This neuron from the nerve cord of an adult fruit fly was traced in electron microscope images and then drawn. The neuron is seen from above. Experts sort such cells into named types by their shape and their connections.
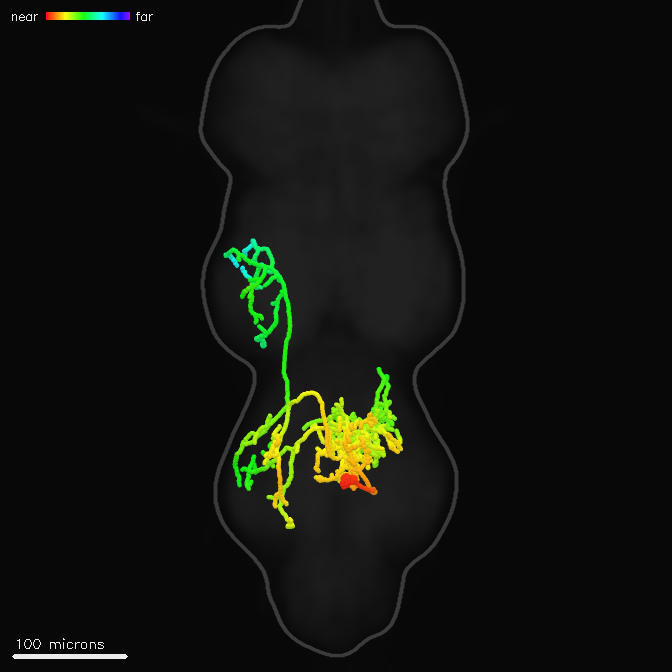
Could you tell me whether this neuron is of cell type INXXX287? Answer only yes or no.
no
